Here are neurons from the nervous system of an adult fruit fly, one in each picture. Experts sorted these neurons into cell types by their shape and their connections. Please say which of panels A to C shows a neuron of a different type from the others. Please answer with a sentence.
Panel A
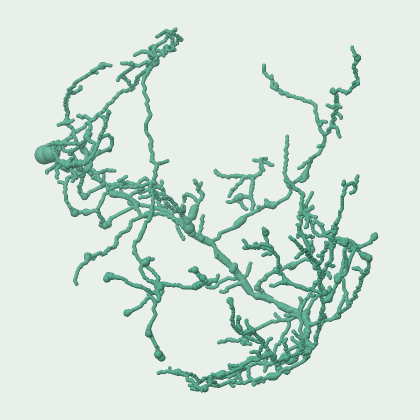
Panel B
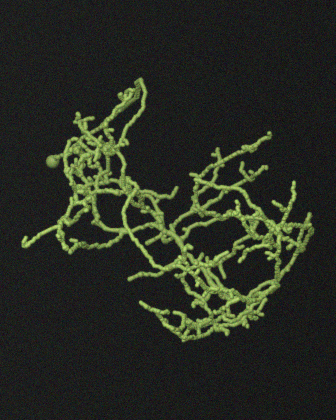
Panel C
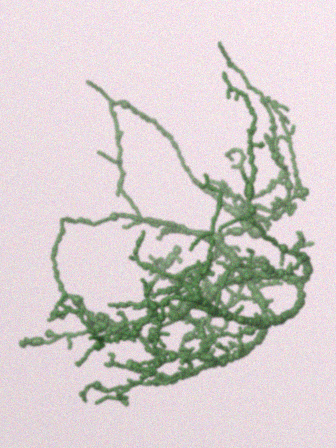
Panel C shows a neuron of another cell type.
